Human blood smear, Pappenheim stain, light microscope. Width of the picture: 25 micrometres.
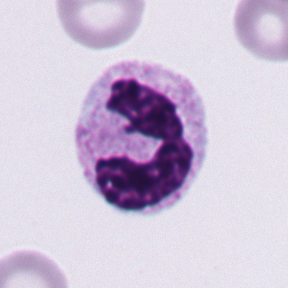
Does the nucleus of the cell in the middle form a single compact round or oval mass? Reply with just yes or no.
No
